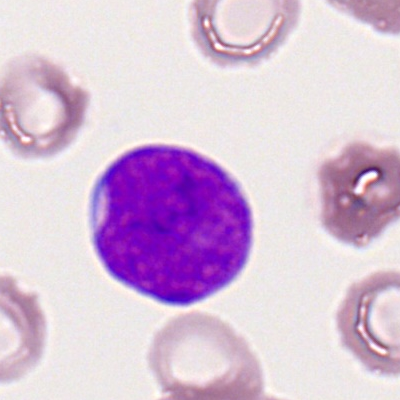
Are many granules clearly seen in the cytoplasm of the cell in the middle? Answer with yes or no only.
No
